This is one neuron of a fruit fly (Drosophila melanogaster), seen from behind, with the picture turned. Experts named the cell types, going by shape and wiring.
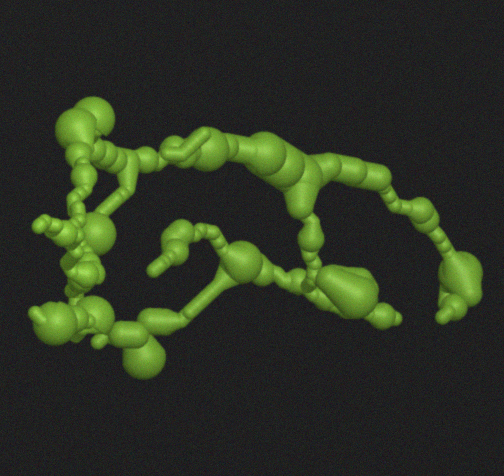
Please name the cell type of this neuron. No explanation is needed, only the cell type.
SNta29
